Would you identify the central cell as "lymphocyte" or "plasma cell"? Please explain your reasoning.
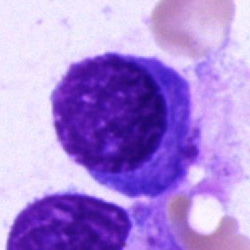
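It is a plasma cell. Deciding: off-centre nucleus, upper left; deep blue cytoplasm.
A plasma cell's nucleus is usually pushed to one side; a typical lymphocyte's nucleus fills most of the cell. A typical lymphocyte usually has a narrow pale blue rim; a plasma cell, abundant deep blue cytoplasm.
Also seen: moderate rim, widest right; chromatin dark purple, coarsely clumped, with small paler gaps.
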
